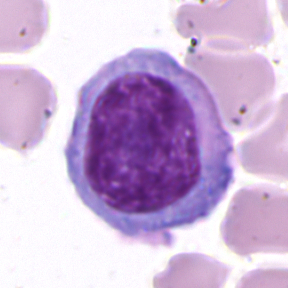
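Plasma cell, stained blood smear. The cell in the middle has a roughly oval outline with a slightly uneven, bumpy edge. Its plain oval nucleus, without indentation or lobes, sits slightly toward the left side. The cytoplasm shows no distinct granules.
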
